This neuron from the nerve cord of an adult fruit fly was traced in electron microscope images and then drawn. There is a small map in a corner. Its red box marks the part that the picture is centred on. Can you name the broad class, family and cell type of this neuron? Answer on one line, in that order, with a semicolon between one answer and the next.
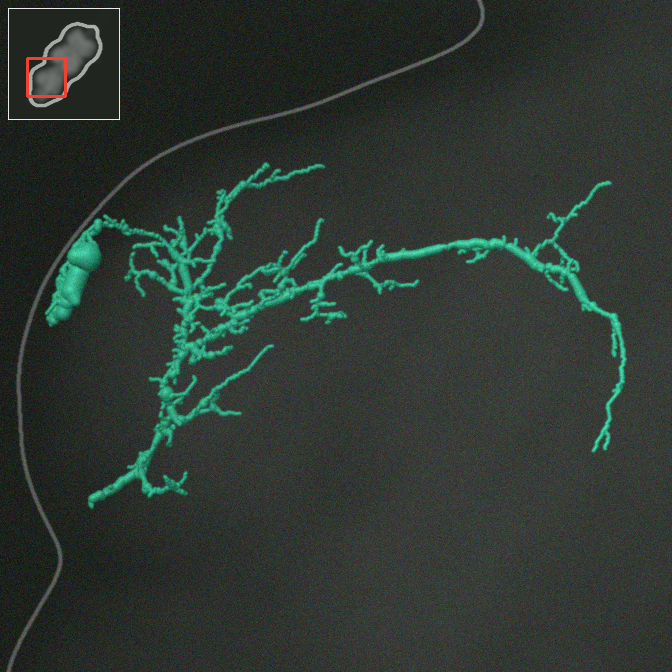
motor neuron of the nerve cord; hemilineage 15B; ltm1-tibia MN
